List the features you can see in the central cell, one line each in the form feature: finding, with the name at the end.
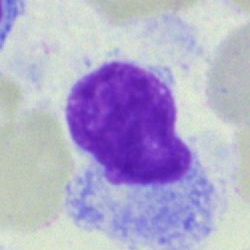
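Nuclear position: upper part of the cell, most cytoplasm below
Nuclear outline: irregular, notched near the lower right
Chromatin: deep purple, fairly dense, only small paler patches
Cytoplasm: mottled with small darker blue patches
Name: hairy cell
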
